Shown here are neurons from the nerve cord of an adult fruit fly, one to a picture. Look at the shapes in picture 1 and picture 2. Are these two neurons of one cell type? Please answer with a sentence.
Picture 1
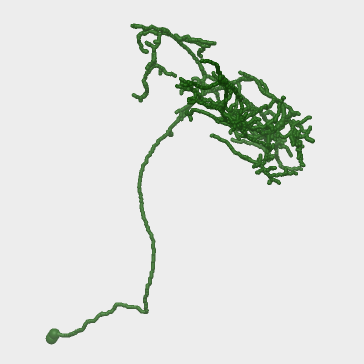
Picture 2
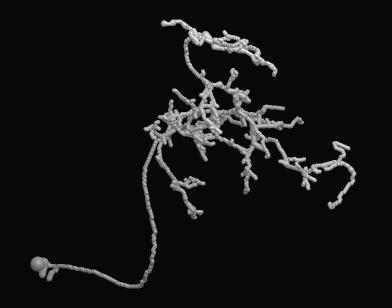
They are of different cell types.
